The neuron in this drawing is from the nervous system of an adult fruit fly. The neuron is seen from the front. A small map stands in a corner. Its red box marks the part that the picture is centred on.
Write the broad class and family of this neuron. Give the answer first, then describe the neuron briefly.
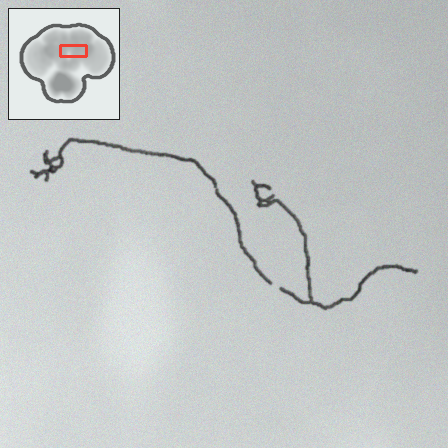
It is a sensory neuron entering the brain. The name of its family is class olfactory. It has a dozen or fewer branch ends. In this view it is wider than it is tall.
